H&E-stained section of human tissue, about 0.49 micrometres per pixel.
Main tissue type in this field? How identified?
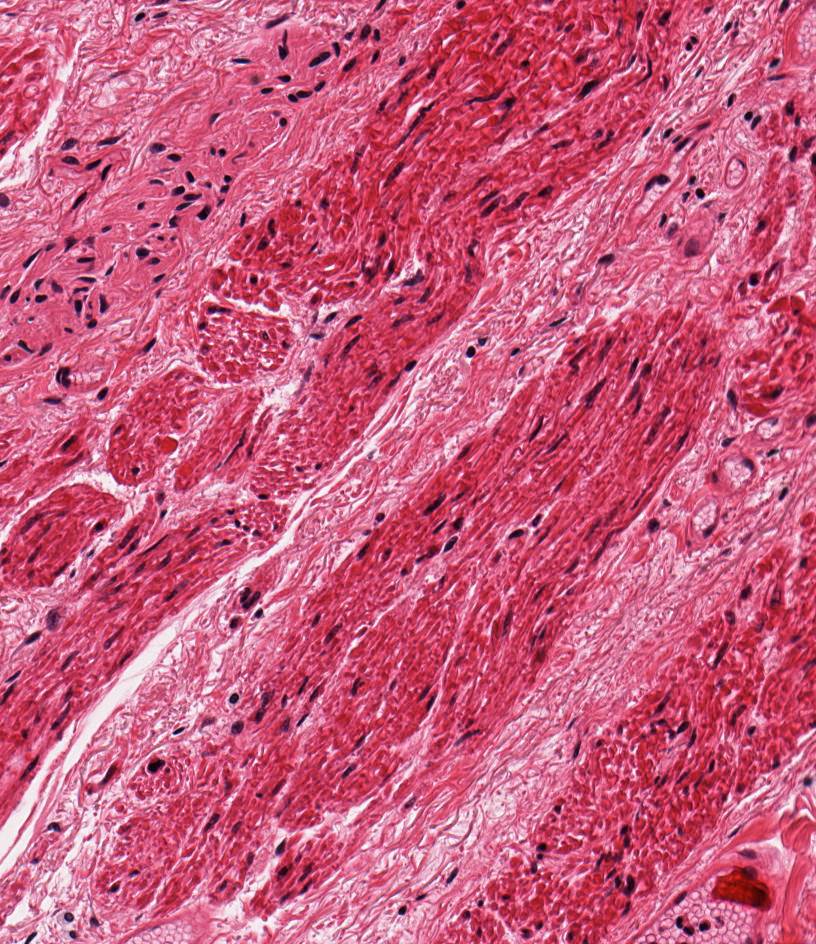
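Mainly smooth muscle here. The fibres show no cross-striations. Their nuclei are elongated and cigar-shaped, lying along the length of the fibres.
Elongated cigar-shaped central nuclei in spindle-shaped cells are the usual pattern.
The cytoplasm stains a deeper red than the stroma around it.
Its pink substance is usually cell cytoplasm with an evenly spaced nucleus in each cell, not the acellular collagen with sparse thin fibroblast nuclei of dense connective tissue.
On the left, several bundles are cut across and show as rounded islands.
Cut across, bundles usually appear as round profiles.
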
